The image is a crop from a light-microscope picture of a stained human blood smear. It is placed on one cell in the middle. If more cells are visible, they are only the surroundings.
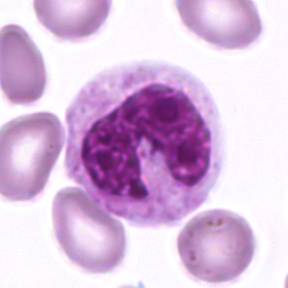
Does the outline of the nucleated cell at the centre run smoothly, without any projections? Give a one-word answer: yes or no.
Yes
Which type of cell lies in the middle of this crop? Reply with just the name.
band neutrophil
